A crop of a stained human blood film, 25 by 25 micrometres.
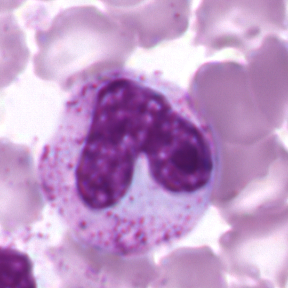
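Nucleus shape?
One thick curved band bent into an upside-down U, open toward the bottom.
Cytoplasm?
Plentiful and very pale, almost colourless, with fine pink-purple granules scattered sparsely enough to leave the nucleus uncovered.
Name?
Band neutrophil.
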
